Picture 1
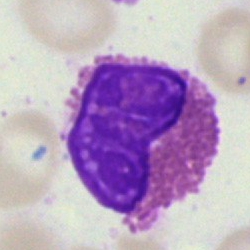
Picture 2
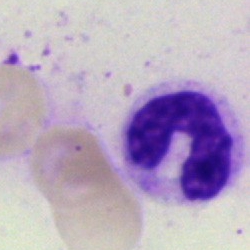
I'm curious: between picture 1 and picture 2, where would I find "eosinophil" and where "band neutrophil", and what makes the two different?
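An eosinophil occupies picture 1; a band neutrophil, picture 2. The eosinophil has a bumpy, irregular outline where granules stand out at its edge.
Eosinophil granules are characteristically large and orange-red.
Its large nucleus, indented on the right so that it looks kidney-like, lies off-centre toward the left, and the cytoplasm forms a broad crescent on the right side, without clear vacuoles. The band neutrophil, by contrast, has a smooth, roughly round outline, and its nucleus is bent into a horseshoe opening downward.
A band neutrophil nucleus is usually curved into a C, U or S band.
In the eosinophil the chromatin stains dark purple and looks fairly dense; in the band neutrophil it is dark purple and coarsely clumped, with no nucleoli visible.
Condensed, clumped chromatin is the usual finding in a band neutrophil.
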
